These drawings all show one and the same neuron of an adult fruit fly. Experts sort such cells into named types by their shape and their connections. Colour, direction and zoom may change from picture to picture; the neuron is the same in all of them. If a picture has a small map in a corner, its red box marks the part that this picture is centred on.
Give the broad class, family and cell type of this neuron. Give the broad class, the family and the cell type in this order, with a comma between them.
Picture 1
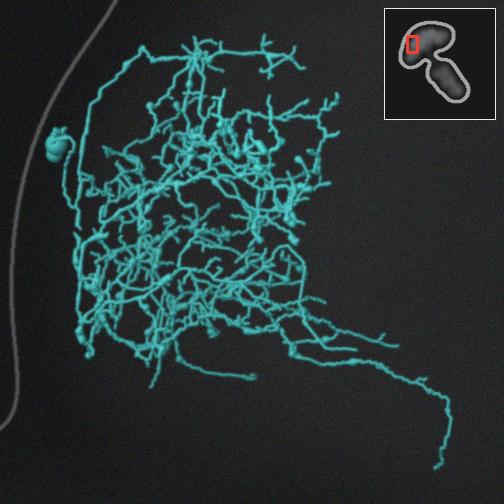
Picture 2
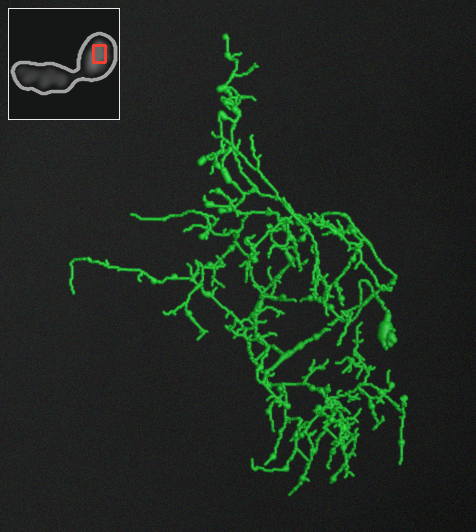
central-brain intrinsic neuron, hemilineage VLPa1_lateral, AVLP305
